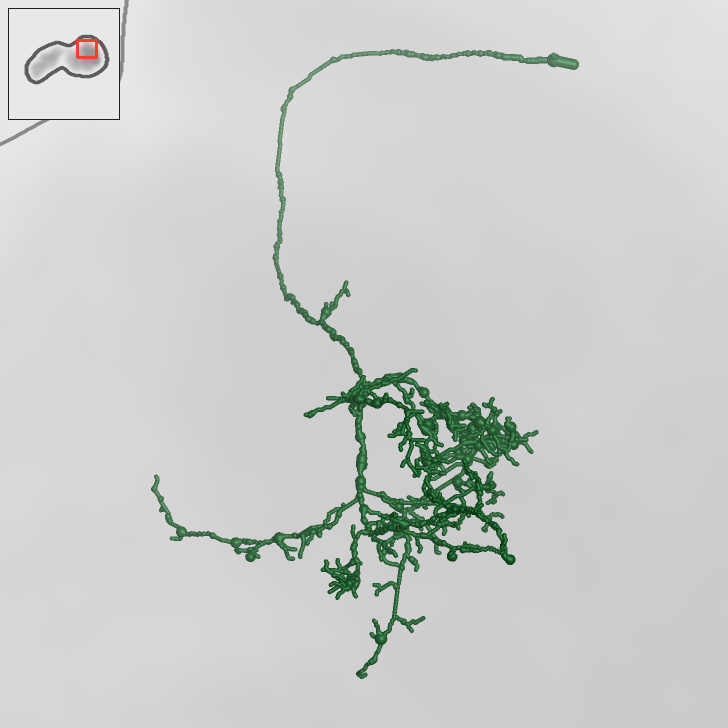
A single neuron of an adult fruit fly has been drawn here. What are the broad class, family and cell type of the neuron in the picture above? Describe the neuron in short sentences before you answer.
Dozens of branch ends can be seen. As drawn here it is taller than it is wide. Its broad class is central-brain intrinsic neuron. Its family is hemilineage MD3. Its cell type is WED201.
